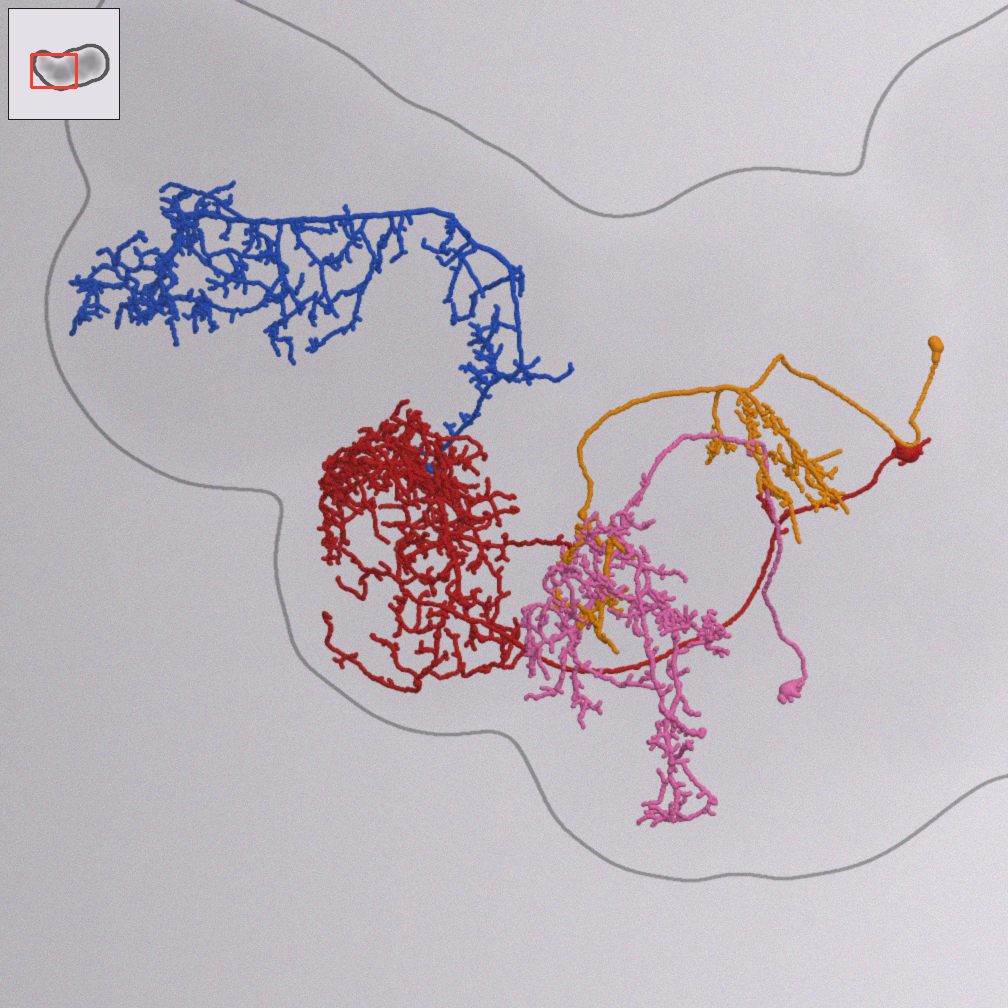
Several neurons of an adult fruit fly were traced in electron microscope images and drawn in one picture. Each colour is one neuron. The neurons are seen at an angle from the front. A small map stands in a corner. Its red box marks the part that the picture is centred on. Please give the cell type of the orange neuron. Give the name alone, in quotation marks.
"IN19B054"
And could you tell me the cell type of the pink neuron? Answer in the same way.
"IN06B029"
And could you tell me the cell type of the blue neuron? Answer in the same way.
"IN02A015"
